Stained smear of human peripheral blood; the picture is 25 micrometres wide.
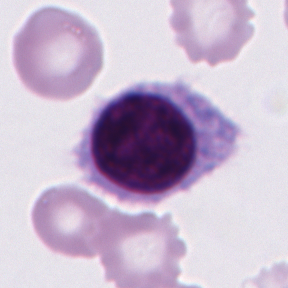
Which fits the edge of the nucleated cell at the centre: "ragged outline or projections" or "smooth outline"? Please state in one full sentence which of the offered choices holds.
Projections, blebs or tags, or a frayed edge, mark the outline of the cell.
